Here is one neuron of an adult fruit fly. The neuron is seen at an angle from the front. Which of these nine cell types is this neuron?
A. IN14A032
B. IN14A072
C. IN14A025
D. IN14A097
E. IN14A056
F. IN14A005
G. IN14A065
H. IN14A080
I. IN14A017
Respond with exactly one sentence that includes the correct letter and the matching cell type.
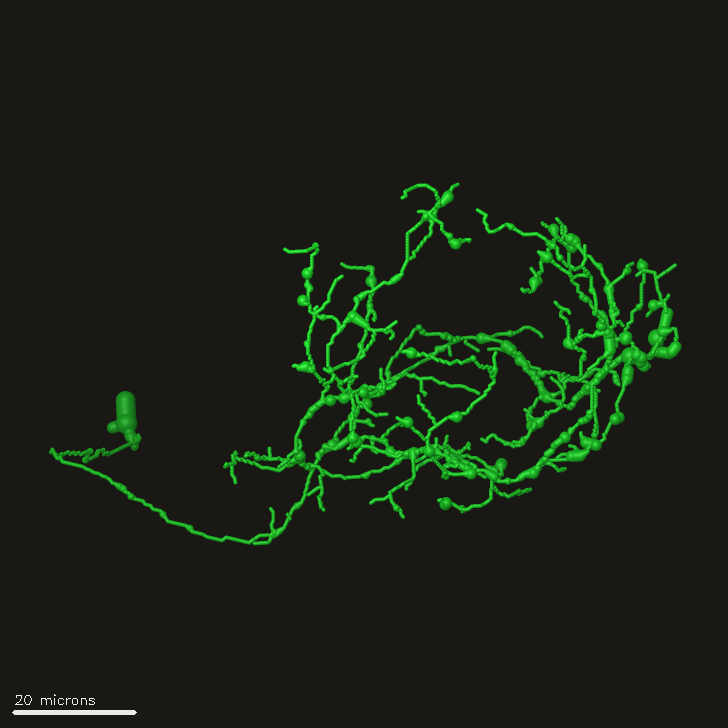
By cell type, the neuron is classed as IN14A032, which is option A.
